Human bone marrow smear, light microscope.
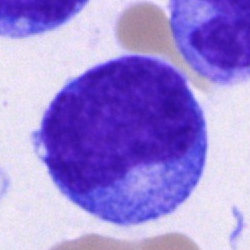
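Blast, the central cell in a stained human bone marrow smear. Its nucleus occupies the upper, greater part of the cell, and the chromatin stains a dense deep purple. The cytoplasm is blue, and a small bleb projects from the left edge of the cell.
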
